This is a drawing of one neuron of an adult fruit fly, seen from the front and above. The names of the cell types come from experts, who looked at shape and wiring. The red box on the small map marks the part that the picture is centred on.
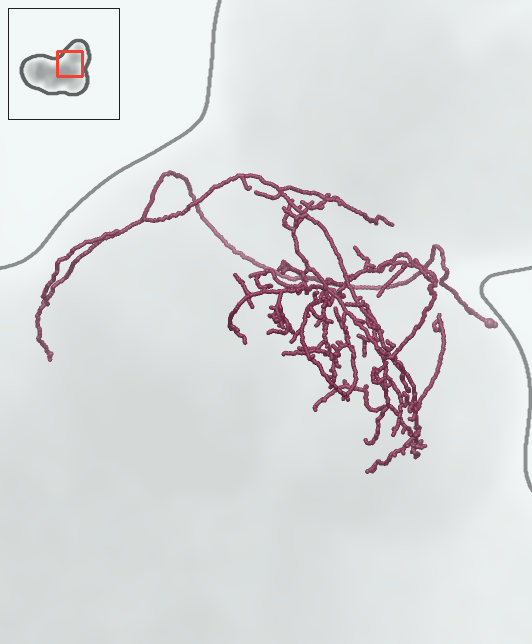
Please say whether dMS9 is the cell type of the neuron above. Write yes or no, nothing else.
no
